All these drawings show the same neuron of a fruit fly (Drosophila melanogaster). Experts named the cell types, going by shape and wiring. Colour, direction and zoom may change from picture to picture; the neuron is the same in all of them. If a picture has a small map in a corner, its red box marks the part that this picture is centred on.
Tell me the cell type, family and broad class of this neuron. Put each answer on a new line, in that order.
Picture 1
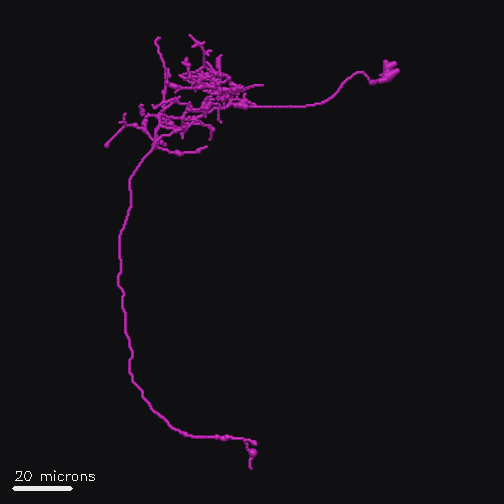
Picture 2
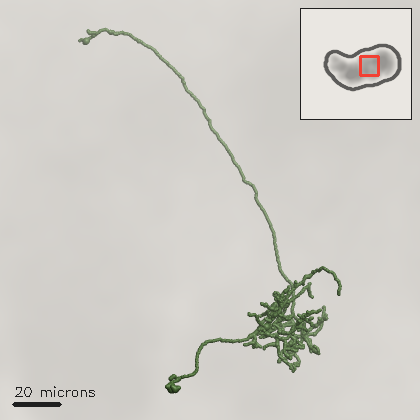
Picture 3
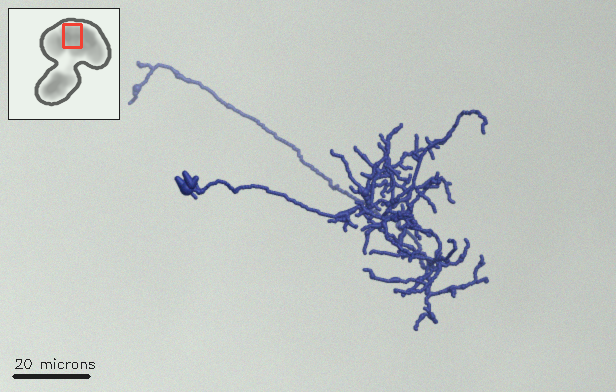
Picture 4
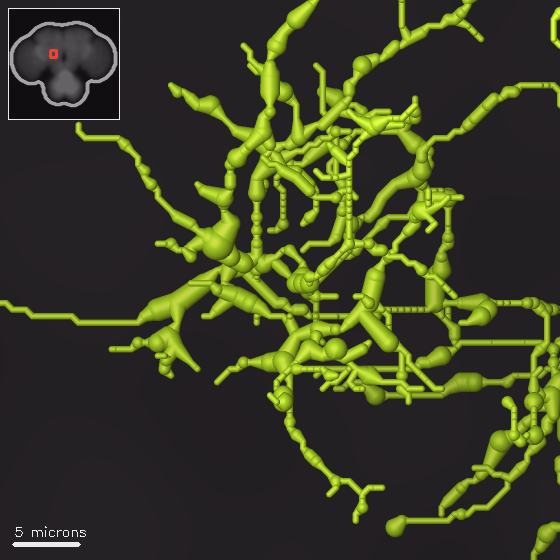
M_lPNm11D
hemilineage ALl1_ventral
central-brain intrinsic neuron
